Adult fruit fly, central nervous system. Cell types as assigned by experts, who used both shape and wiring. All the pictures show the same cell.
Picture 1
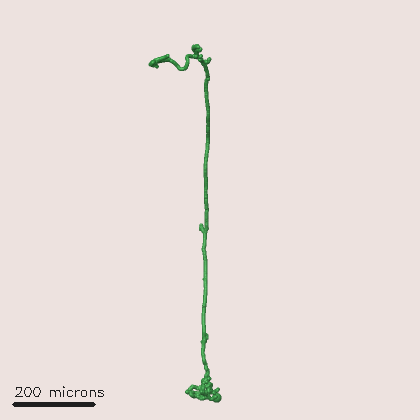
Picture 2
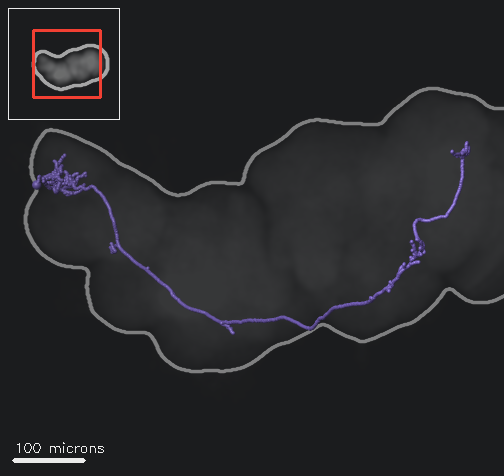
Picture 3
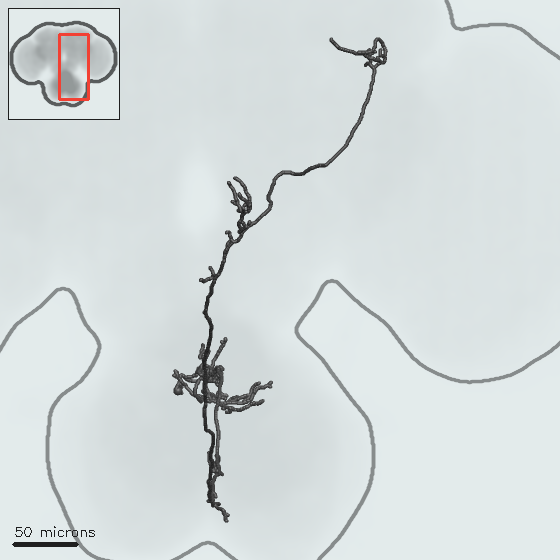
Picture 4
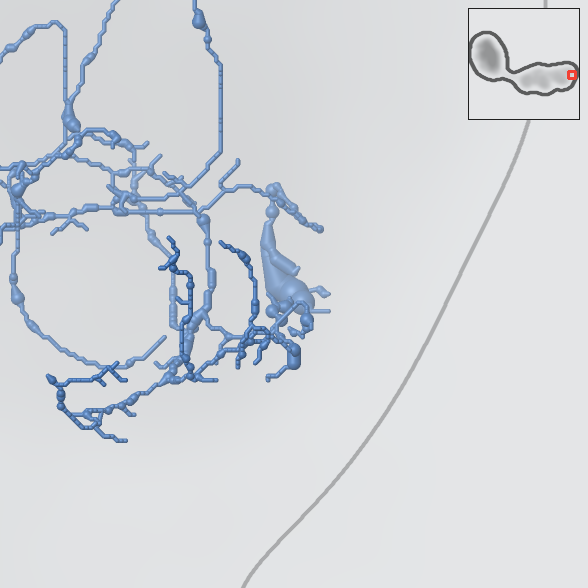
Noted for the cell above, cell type: AN09B042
